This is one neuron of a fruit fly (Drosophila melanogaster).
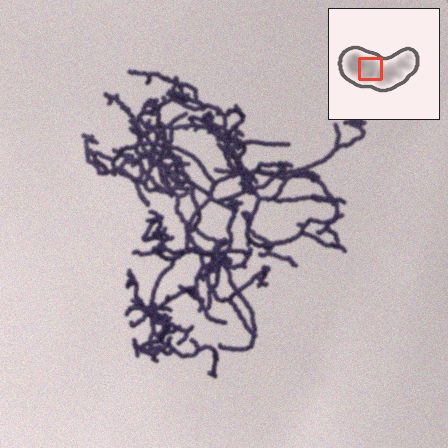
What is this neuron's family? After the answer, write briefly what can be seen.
Its family is hemilineage DL1_ventral. Its broad class is central-brain intrinsic neuron. The picture shows dozens of branch ends. In this view it is about as wide as it is tall.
